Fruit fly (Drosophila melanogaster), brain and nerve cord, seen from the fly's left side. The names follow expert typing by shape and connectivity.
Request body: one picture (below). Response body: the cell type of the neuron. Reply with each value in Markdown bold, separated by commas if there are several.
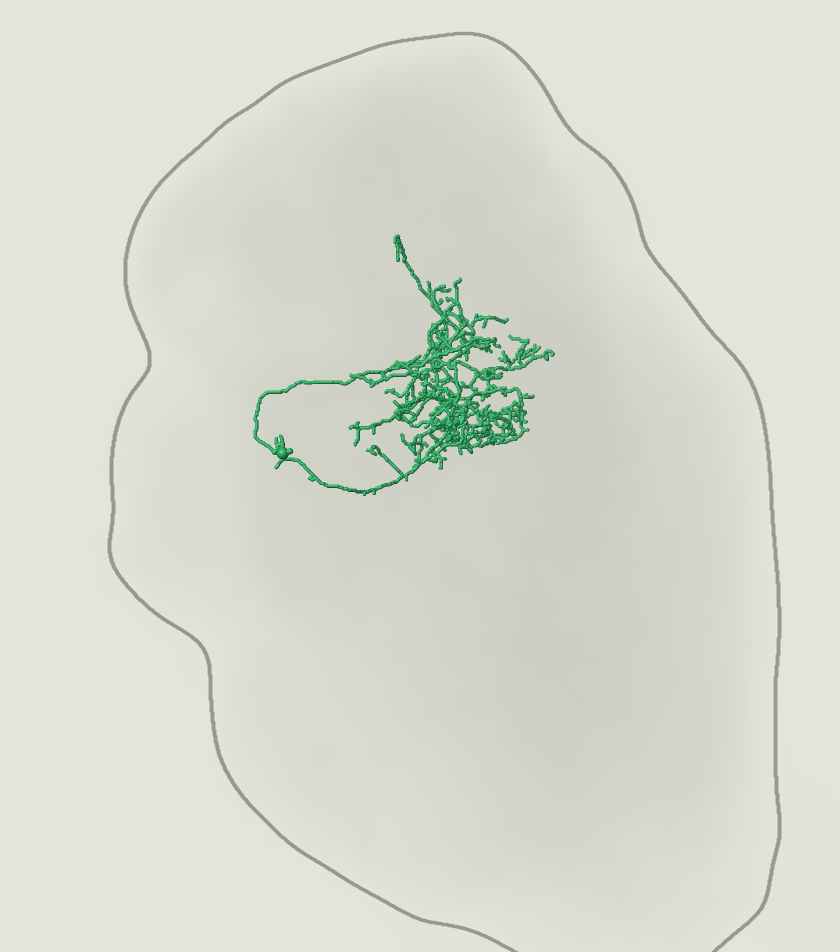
**AVLP284**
